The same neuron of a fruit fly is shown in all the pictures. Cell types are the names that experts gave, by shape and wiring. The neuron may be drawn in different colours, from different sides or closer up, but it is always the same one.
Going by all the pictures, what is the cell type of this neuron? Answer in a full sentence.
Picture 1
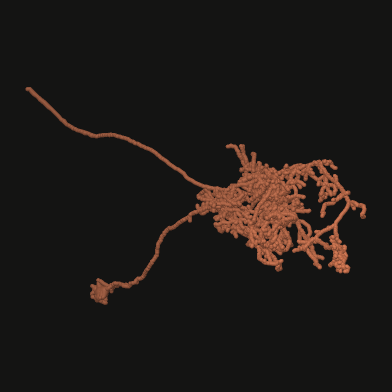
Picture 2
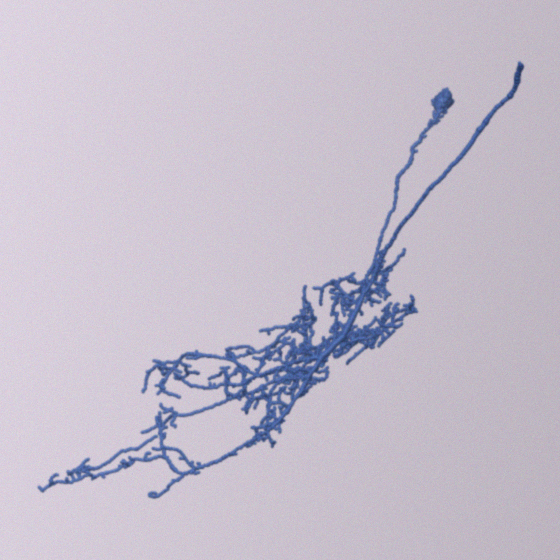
The cell type is MNhm03.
